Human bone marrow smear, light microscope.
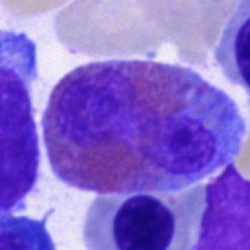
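Eosinophil in a stained human bone marrow smear: an oval cell, wider than it is tall, with a smooth border that is even all round. Along the right side lies a pale blue, less granular zone. No clear vacuoles are seen.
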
